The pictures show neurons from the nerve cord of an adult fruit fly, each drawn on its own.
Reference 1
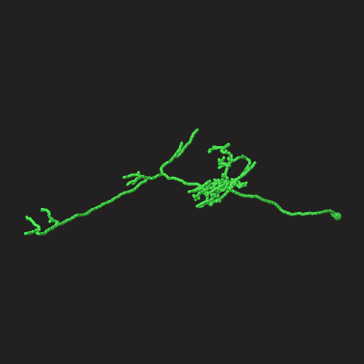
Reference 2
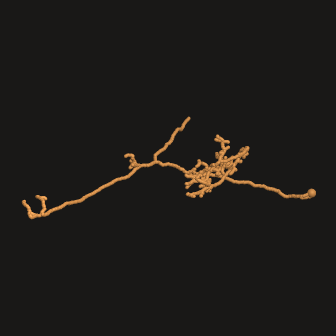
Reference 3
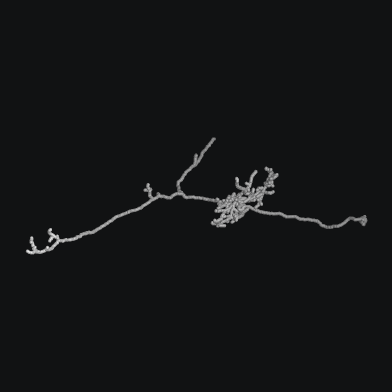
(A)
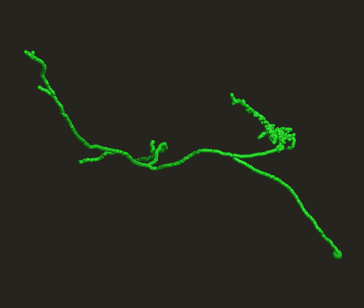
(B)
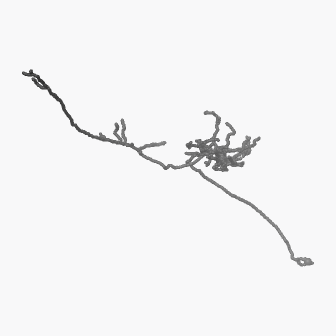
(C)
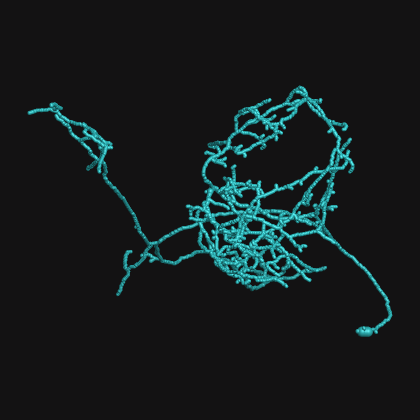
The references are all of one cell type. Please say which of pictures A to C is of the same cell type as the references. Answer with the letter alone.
B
